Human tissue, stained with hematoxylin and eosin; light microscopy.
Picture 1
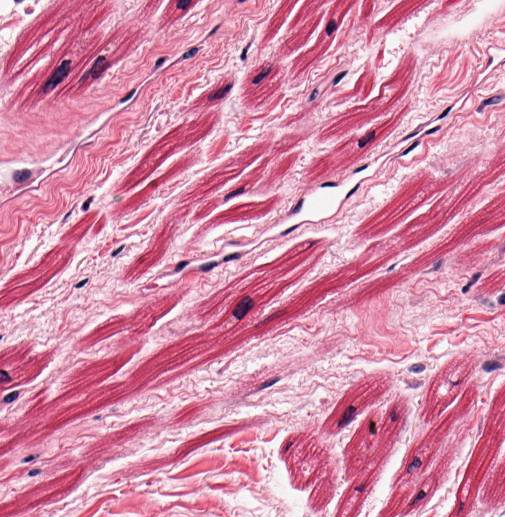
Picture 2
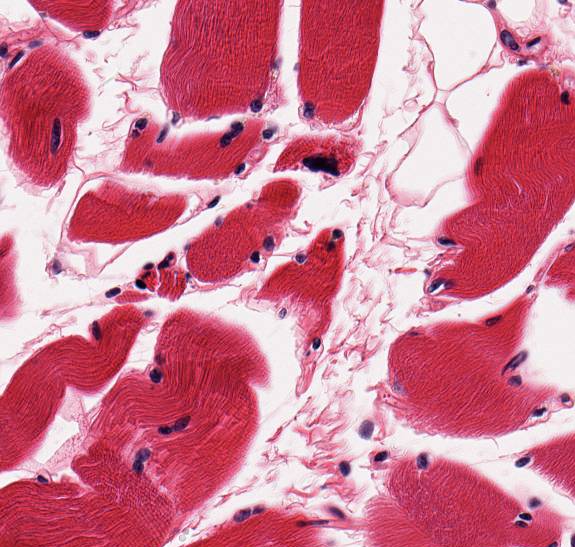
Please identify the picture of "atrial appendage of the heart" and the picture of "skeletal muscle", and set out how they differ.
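Two kinds of muscle are paired here: picture 1 is the atrial appendage of the heart, picture 2 is skeletal muscle. In the atrial appendage, the muscle fibre nuclei lie centrally, whereas in skeletal muscle most dark oval nuclei lie at the fibre edges.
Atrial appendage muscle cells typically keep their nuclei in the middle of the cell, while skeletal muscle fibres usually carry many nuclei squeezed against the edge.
The atrial appendage cytoplasm is deep pink with fine longitudinal myofibril lines; skeletal muscle cytoplasm stains an intense, even red. Skeletal muscle appears as separate, irregular fibre profiles parted by loose, wispy tissue with thin pink strands and scattered small dark nuclei. Between the atrial appendage fibres, small dark spindle-shaped nuclei are scattered singly in the stroma, and no fat cells are present.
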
